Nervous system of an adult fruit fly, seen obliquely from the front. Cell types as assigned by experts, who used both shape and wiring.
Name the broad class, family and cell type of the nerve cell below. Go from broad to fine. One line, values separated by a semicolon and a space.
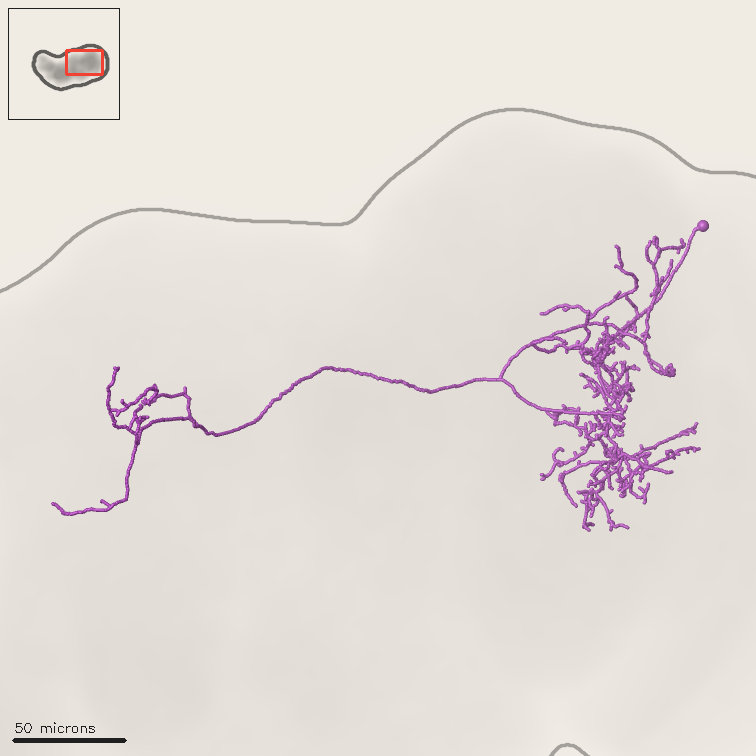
central-brain intrinsic neuron; hemilineage LHl2_ventral; AVLP062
